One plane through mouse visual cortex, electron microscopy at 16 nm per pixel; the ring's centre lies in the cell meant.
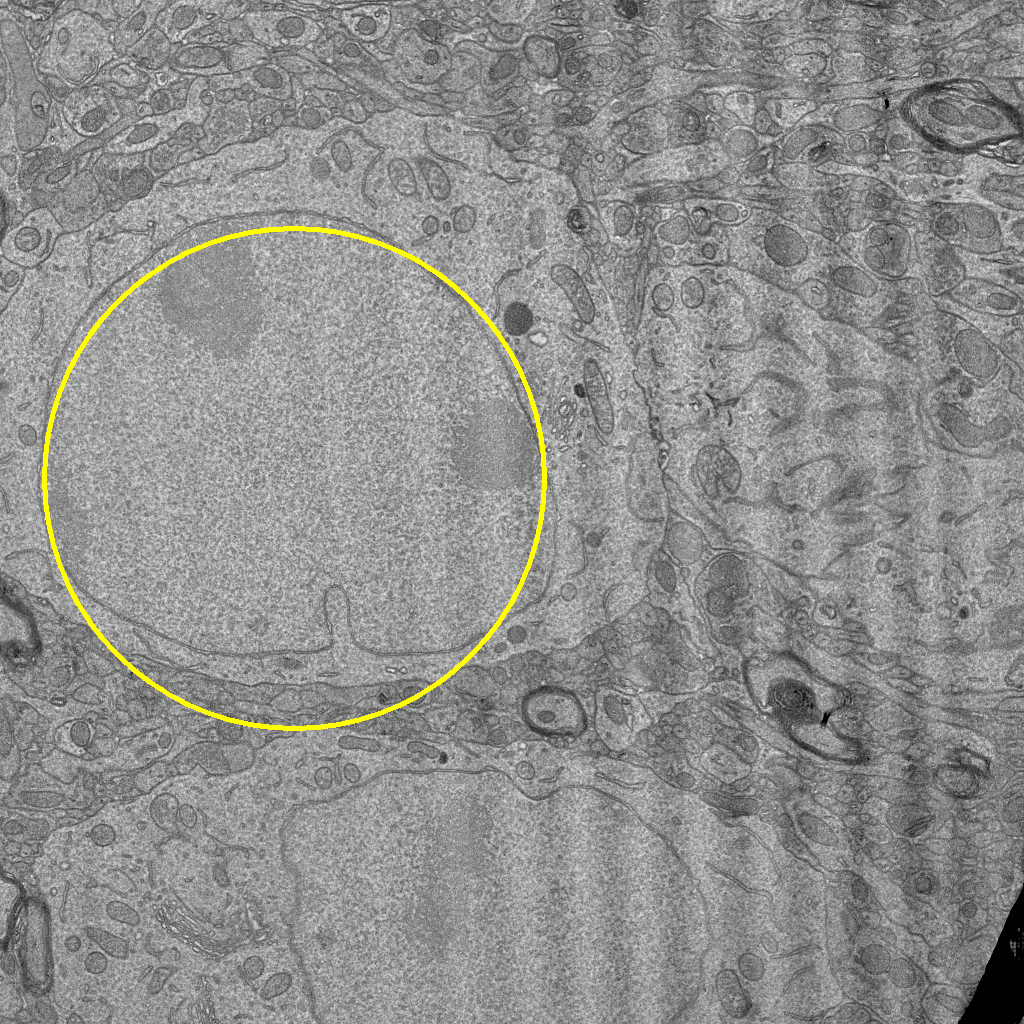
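Excitatory neuron, with a large, round nucleus seen whole in this plane. Its envelope makes one deep, narrow fold reaching up from the lower edge. A single small, round, very dark body lies in the cytoplasm just beyond the nucleus's upper right edge. Below, across a band of neuropil, lies another large pale cell body.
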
